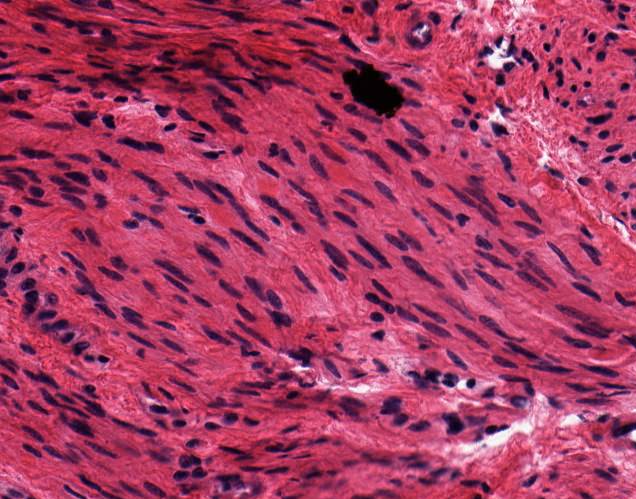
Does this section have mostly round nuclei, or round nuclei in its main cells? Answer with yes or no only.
No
